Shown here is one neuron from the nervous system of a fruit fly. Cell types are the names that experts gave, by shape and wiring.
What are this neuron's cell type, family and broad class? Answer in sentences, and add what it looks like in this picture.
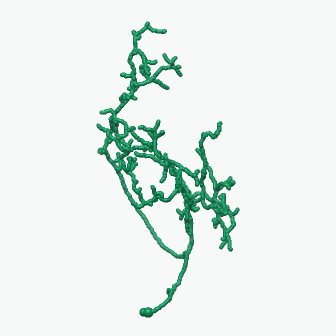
It is of cell type SLP044_a. Its family is hemilineage SLPal2. This is a central-brain intrinsic neuron. The cell body is at the bottom of the picture. The picture shows dozens of branch ends.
